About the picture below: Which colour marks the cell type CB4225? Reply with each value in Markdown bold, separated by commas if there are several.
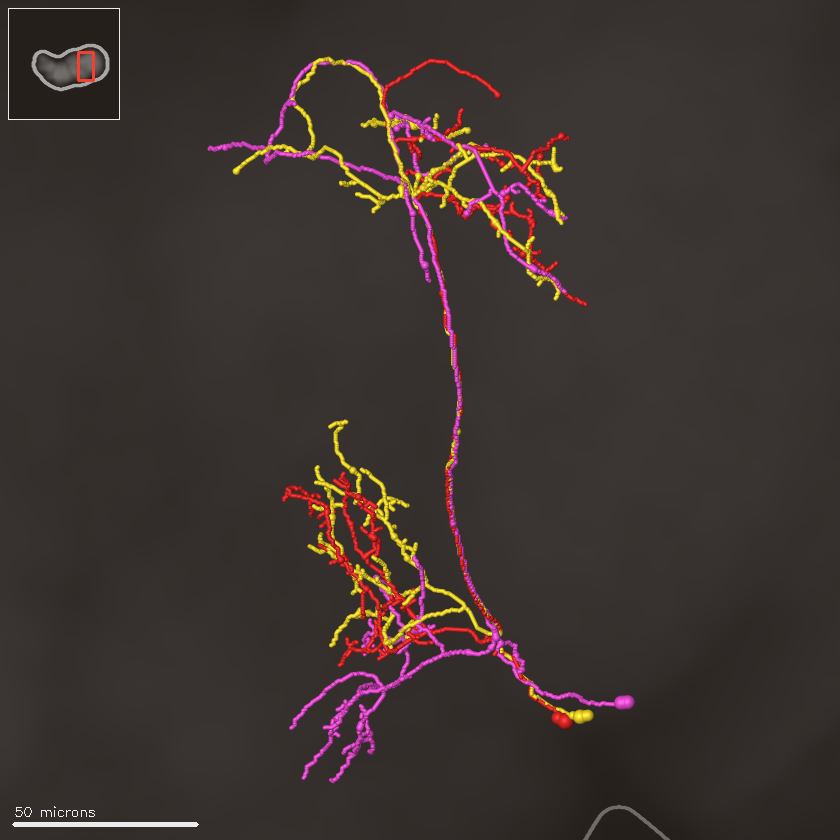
**yellow**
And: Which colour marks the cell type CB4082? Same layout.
**red**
